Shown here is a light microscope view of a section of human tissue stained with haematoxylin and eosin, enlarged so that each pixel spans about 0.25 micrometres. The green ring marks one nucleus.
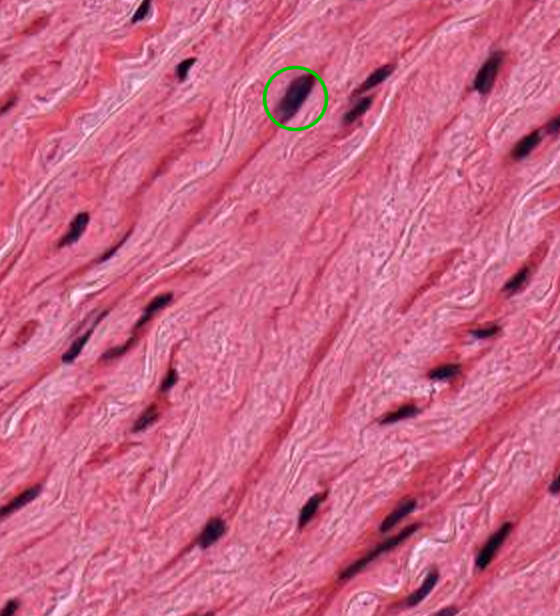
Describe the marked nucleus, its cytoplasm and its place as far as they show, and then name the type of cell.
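The nucleus lies parallel to the wavy pink fibres around it and to the other elongated nuclei, which are all aligned in the same diagonal direction. No clear cell outline is visible: the pink cytoplasm around the nucleus blends into the surrounding pink fibrous material. Type of cell: smooth muscle cell.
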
